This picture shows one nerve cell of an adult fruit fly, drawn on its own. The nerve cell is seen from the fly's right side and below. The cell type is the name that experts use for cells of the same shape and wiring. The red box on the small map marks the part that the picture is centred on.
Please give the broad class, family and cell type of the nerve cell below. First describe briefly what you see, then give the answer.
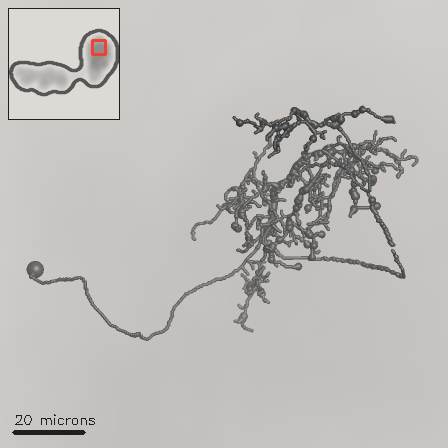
Its cell body lies on the left of the picture. From left to right in the picture it spans about 110 microns. Dozens of branch ends can be seen. Its broad class is central-brain intrinsic neuron. Its family is hemilineage DM3_dorso_medial. Its cell type is SMP516.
